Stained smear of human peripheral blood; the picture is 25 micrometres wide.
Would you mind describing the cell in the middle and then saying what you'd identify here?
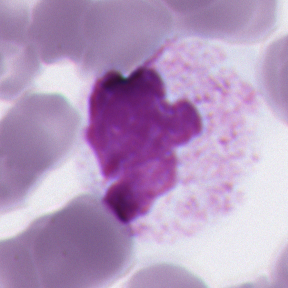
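Looking at the nucleus first, it is irregular and lobed, with notches along its outline. It lies toward the left side of the cell and stains a dense, dark purple. I can see no nucleoli in it. So this is a segmented neutrophil.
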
